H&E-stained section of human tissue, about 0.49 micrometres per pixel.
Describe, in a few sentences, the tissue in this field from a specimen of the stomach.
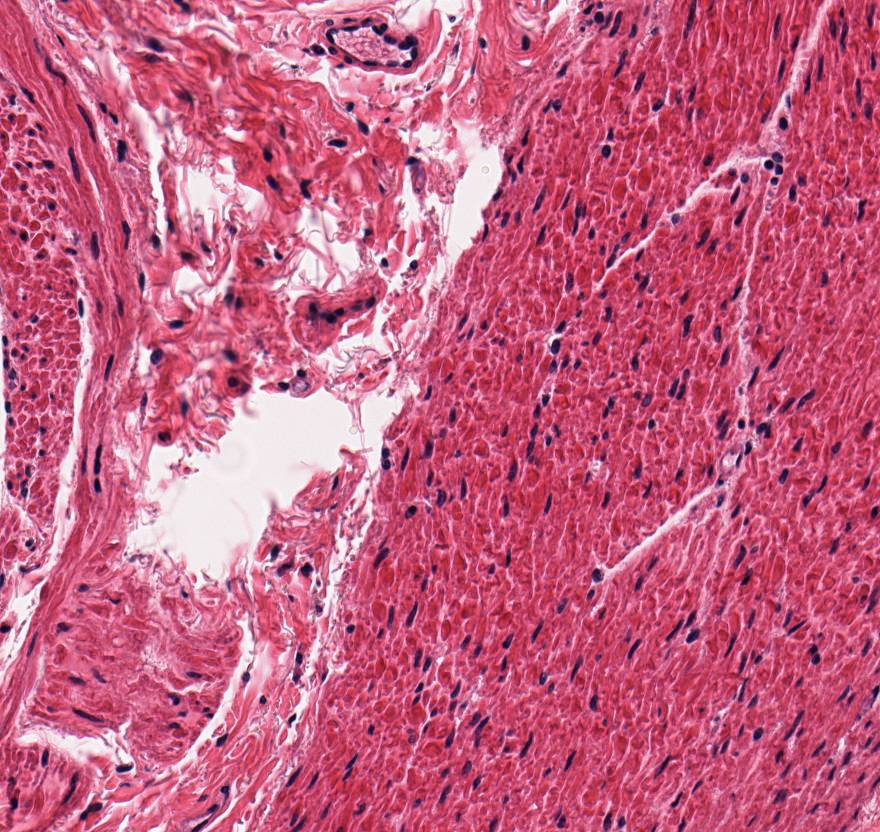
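So, a broad, solid sheet of muscle takes up the right half to two-thirds of the field. Its cells have dark, elongated nuclei, cigar-shaped really. The cytoplasm stains a strong, deep pink-red. And running obliquely through that large sheet on the right are thin, pale connective tissue septa.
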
